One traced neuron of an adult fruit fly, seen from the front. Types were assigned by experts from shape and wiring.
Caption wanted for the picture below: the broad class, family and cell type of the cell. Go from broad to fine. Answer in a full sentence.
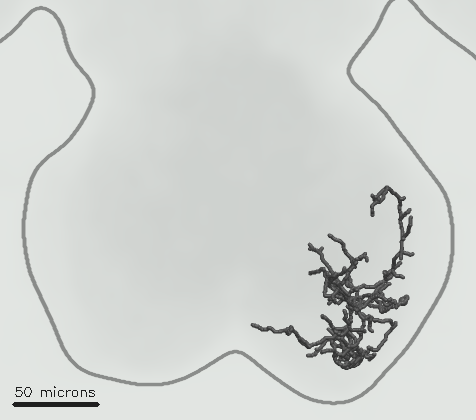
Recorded: A nerve-cord intrinsic neuron of hemilineage 20A.22A, type IN20A.22A050.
